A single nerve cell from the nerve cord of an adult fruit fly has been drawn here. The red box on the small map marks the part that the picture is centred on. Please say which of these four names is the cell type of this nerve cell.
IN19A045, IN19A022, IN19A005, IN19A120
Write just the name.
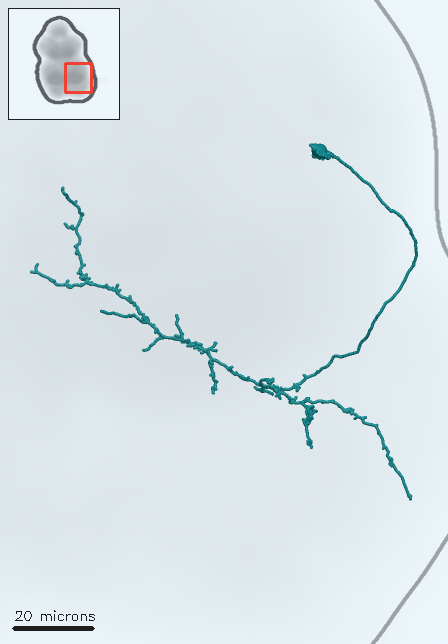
IN19A120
